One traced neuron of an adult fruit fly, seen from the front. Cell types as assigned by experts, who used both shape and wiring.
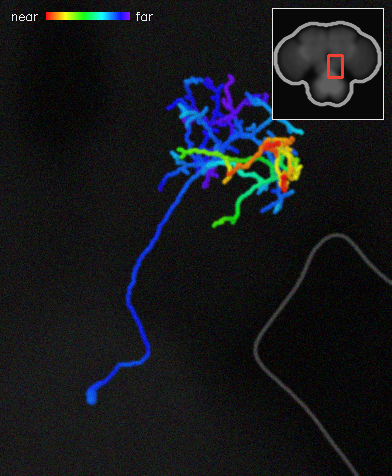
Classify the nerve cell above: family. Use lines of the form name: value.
family: hemilineage LB3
